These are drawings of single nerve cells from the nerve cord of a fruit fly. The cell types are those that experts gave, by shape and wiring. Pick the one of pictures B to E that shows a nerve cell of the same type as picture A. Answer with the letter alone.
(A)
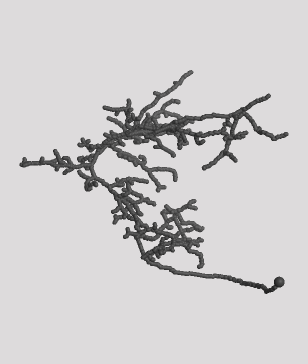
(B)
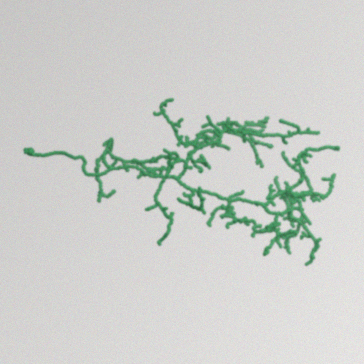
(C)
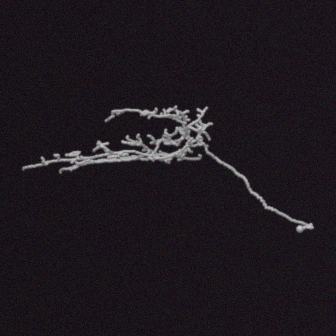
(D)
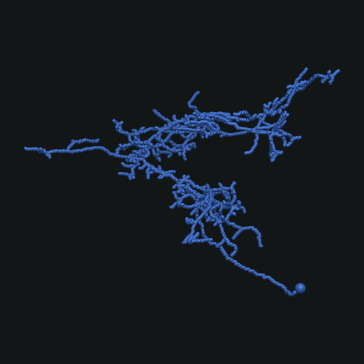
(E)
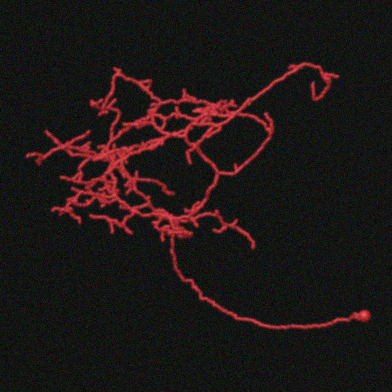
D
